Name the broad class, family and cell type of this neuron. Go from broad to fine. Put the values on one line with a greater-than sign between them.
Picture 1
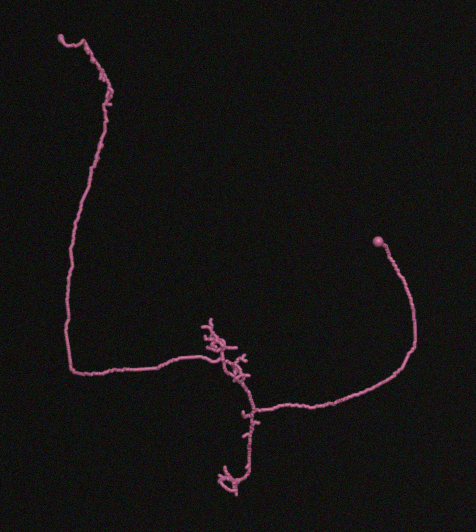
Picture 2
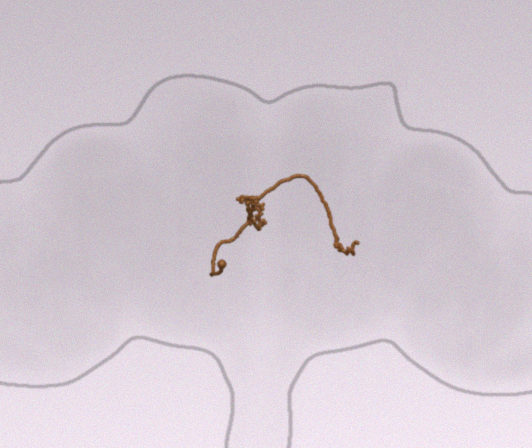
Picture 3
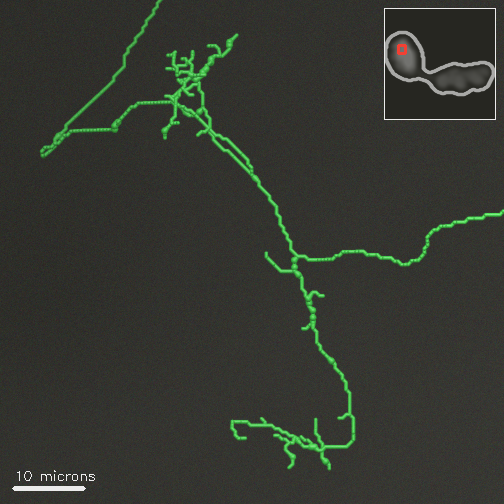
central-brain intrinsic neuron > class CX > FS4A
